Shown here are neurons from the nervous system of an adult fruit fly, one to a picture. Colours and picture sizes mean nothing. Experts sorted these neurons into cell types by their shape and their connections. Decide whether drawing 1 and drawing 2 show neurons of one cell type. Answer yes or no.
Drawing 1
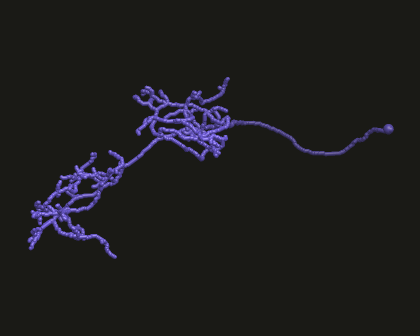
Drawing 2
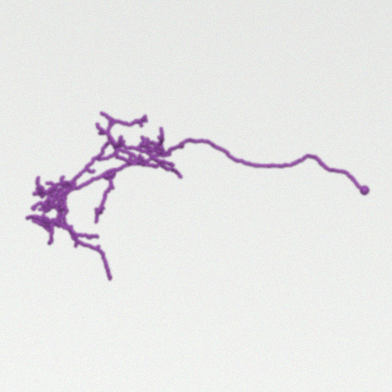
no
